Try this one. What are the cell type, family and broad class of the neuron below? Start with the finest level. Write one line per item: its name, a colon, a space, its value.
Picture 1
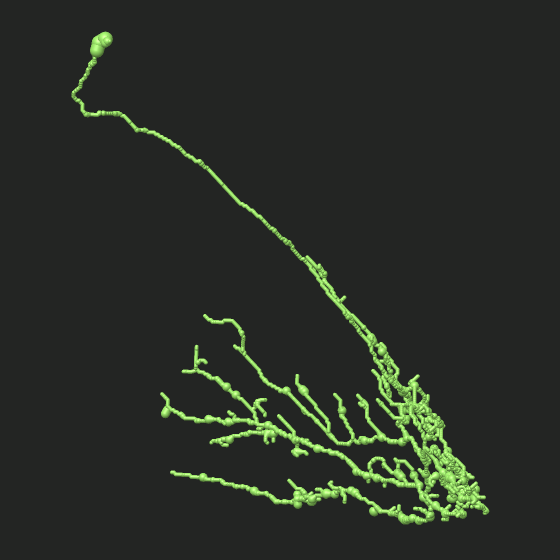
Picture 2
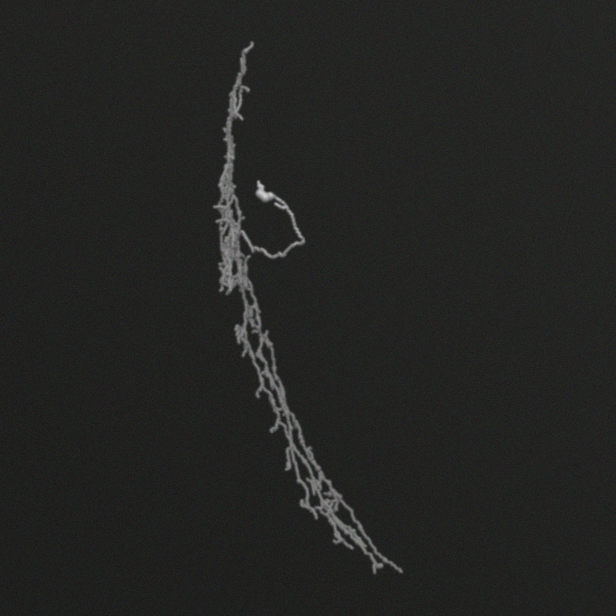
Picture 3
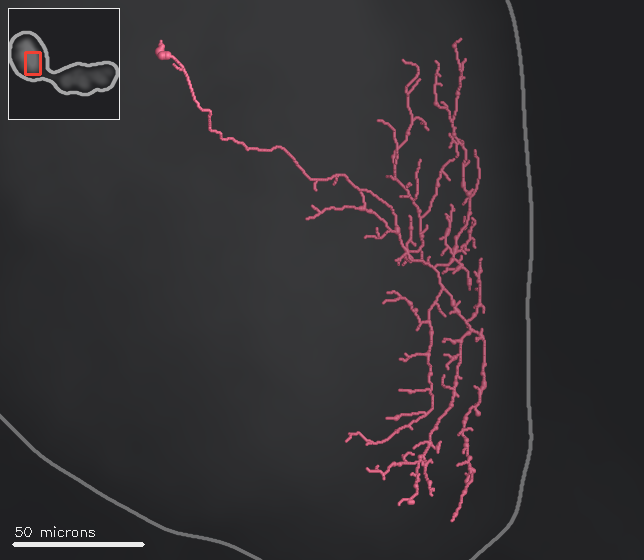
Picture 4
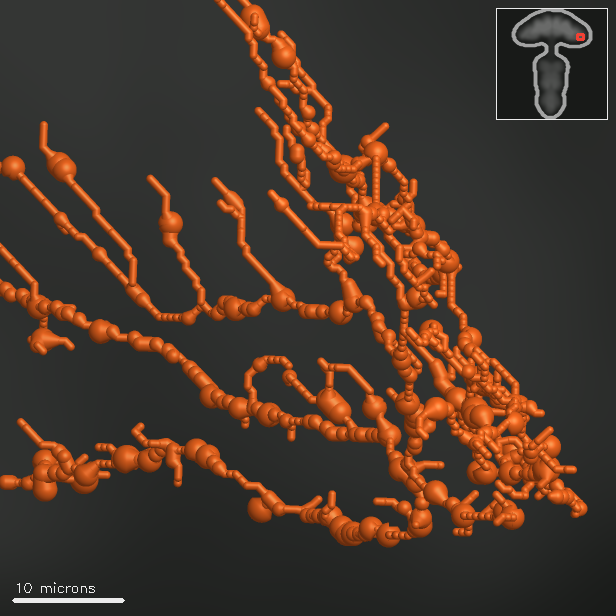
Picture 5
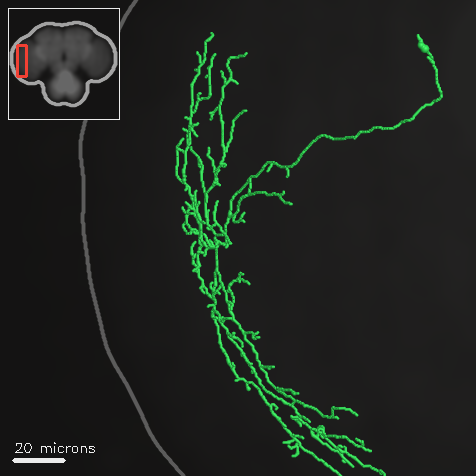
cell type: Cm12
family: Cm
broad class: optic-lobe intrinsic neuron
